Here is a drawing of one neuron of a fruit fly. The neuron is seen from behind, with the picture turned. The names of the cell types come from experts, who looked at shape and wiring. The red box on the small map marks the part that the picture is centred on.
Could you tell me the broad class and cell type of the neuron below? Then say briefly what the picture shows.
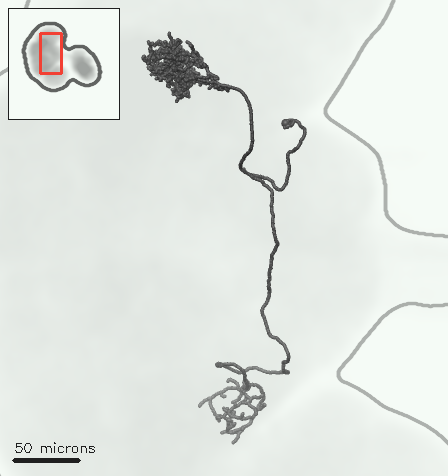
It is a central-brain intrinsic neuron. It is of cell type AVLP612. From top to bottom in the picture it spans about 300 microns. As drawn here it is more than twice as tall as it is wide.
